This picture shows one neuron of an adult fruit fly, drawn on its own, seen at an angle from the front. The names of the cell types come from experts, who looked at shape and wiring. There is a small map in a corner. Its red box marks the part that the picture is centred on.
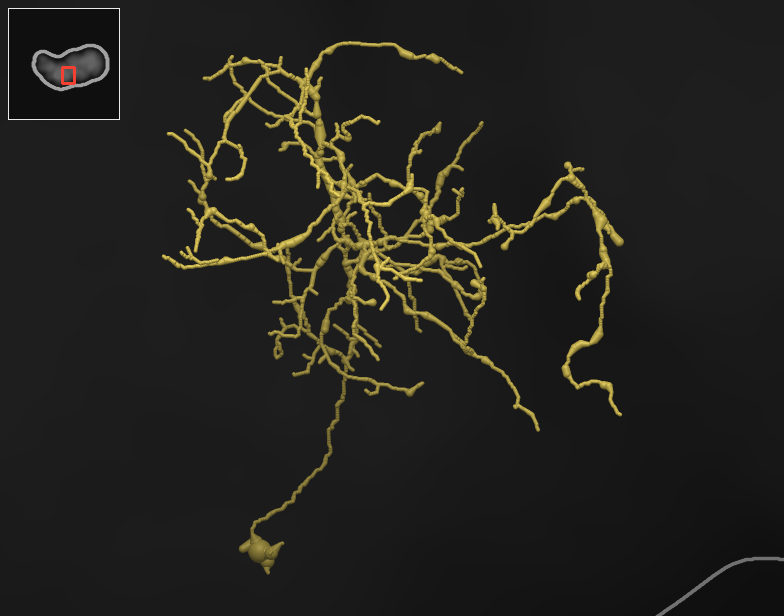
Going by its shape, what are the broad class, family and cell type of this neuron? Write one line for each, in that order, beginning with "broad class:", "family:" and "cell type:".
broad class: nerve-cord intrinsic neuron
family: hemilineage 04B
cell type: IN04B059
